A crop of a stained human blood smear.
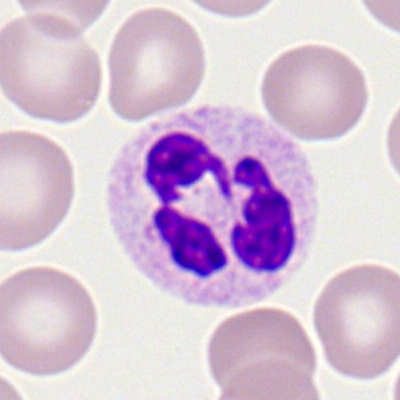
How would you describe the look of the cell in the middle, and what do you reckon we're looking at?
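Start with the nucleus: it is divided into separate lobes, joined to each other by thin strands. Its chromatin is dense and stains dark purple. Around it there is plenty of pale pink-lilac cytoplasm. Now look closely at the granules in that cytoplasm: they are fine and faintly lilac, not large and orange-red. So this is a segmented neutrophil.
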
